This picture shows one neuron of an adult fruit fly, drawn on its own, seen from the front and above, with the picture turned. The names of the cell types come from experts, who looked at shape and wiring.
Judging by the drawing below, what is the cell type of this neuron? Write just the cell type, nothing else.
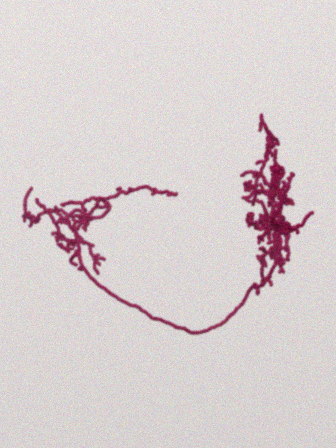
AVLP041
